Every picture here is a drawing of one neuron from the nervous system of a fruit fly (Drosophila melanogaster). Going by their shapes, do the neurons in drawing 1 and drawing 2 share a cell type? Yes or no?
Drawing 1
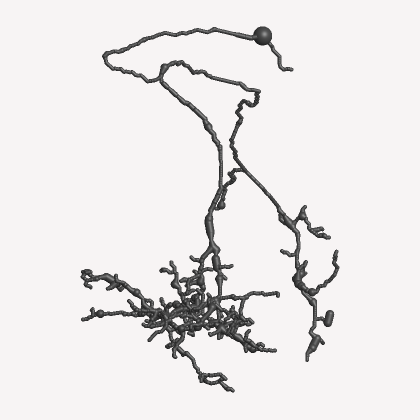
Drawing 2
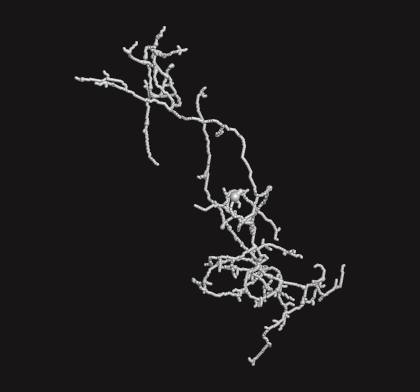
yes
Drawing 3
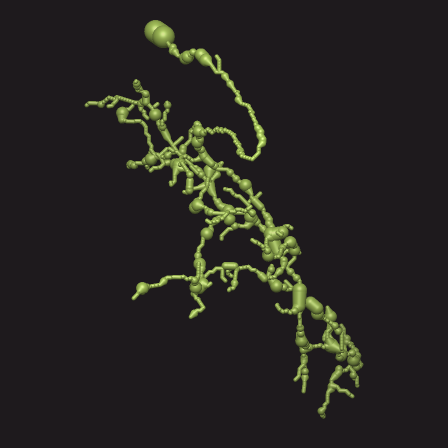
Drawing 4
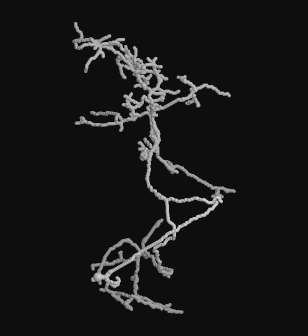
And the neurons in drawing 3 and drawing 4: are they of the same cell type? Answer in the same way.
no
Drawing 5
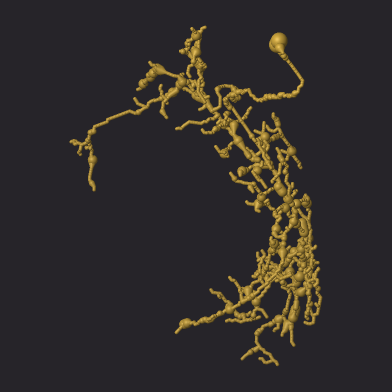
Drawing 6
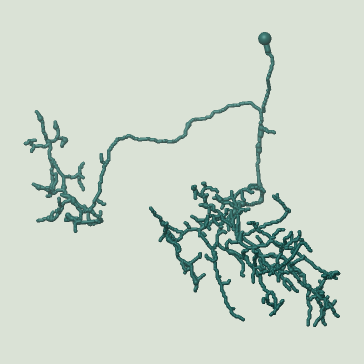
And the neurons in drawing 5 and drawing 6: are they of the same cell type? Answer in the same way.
no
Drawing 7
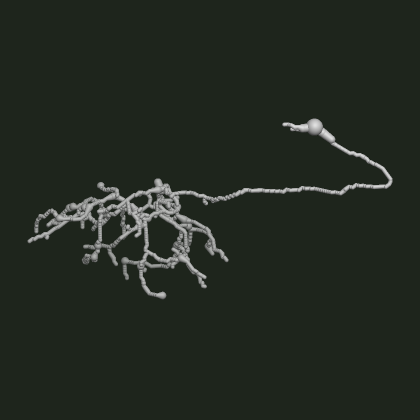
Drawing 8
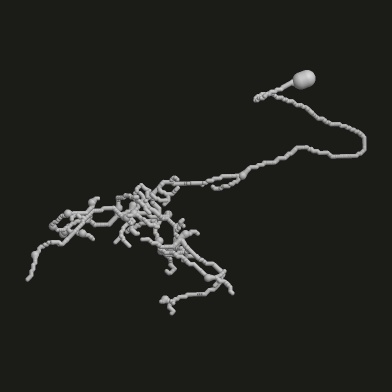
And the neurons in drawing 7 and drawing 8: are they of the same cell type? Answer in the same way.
yes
